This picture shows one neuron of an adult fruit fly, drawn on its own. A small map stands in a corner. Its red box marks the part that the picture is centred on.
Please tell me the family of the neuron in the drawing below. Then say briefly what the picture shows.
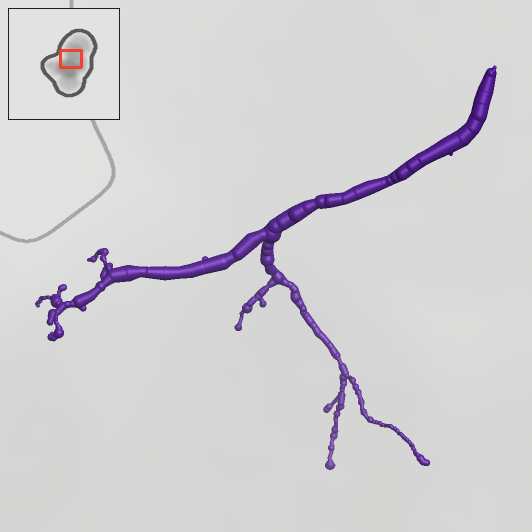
The name of its family is class mechanosensory proprioceptive. It is a sensory neuron entering the nerve cord. As drawn here it is about as wide as it is tall.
